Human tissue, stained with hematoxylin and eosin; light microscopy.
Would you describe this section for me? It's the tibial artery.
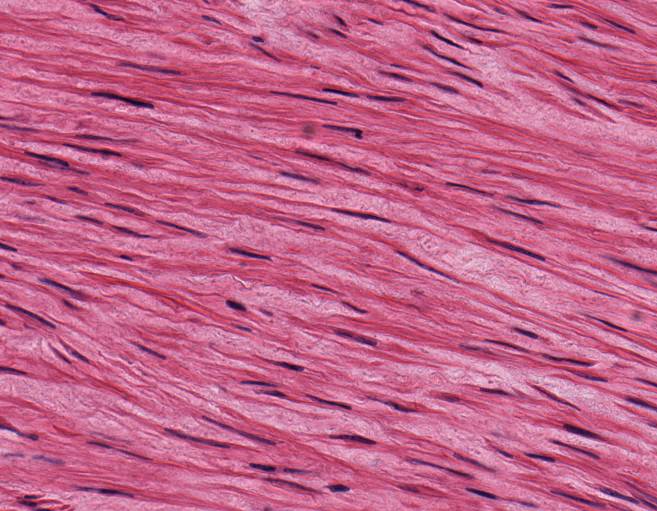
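The field is entirely filled with closely packed parallel fibres running diagonally from upper left to lower right. These fibres stain pink with eosin. Thin, elongated, dark purple nuclei lie parallel to the fibres. No blood vessels are present in the field.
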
